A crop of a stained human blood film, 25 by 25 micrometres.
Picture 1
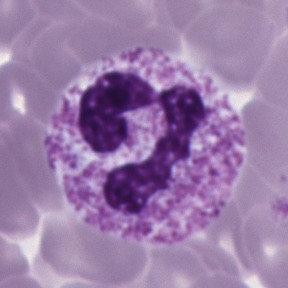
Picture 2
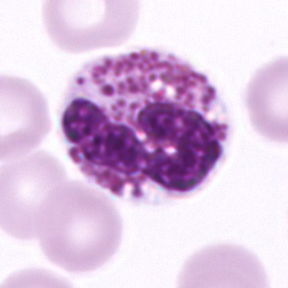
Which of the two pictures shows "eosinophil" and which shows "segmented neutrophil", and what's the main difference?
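The first picture is the segmented neutrophil, and the second is the eosinophil. Start with the second one: its nucleus has two lobes and lies across the lower half of the cell.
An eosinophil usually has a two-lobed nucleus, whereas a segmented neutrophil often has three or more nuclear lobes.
Its cytoplasm is packed with coarse, round, reddish-purple granules of roughly uniform size, and the whole cell is about 14 micrometres across.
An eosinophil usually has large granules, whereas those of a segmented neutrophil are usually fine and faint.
In the first picture, the cell outline is round, and closely packed red cells surround it on all sides. The chromatin is dense and clumped in both cells, dark purple in the neutrophil, whose nucleus shows no nucleoli.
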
